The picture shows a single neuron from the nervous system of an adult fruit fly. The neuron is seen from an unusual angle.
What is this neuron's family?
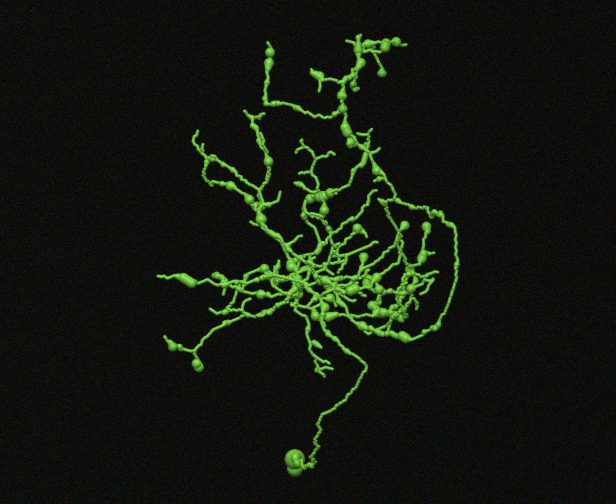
hemilineage 01B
